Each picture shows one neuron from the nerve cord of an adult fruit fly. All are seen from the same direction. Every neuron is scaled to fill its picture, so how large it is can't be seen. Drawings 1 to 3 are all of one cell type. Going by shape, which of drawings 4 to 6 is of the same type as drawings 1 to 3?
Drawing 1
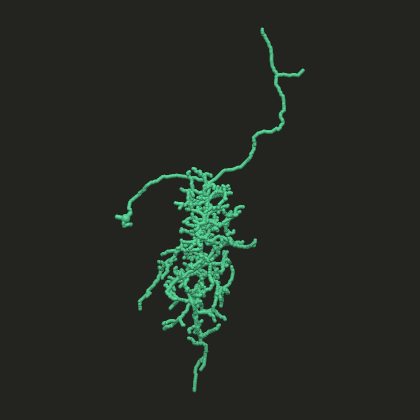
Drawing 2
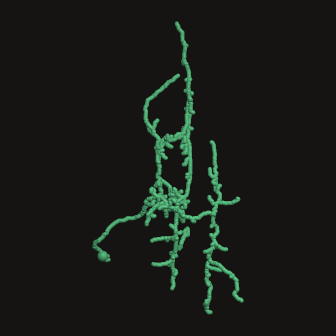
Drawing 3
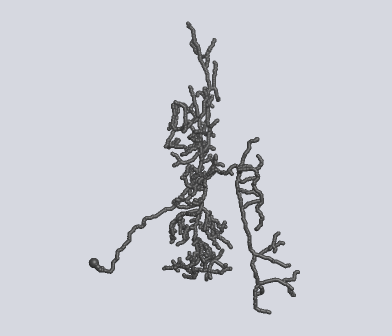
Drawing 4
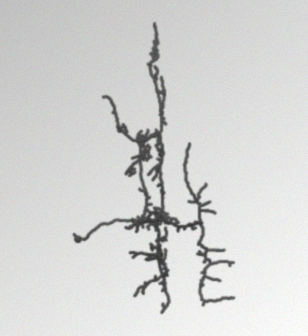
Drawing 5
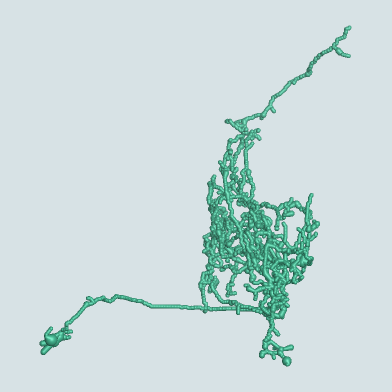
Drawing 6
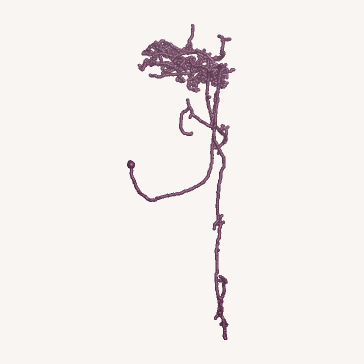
4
